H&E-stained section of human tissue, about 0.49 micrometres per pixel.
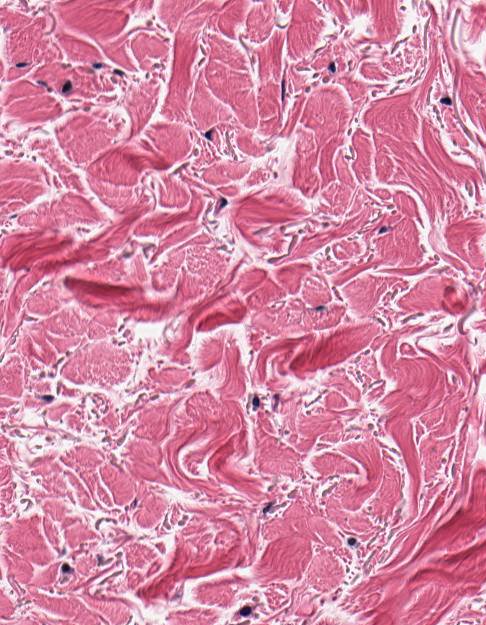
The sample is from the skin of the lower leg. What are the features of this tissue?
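Pink fibre bundles fill the whole field, interlacing and cut in many different planes. Where cut along their length, the bundles follow a wavy course. Nuclei are sparse, small and dark-staining, and most lie in the pale spaces between bundles rather than within them.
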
